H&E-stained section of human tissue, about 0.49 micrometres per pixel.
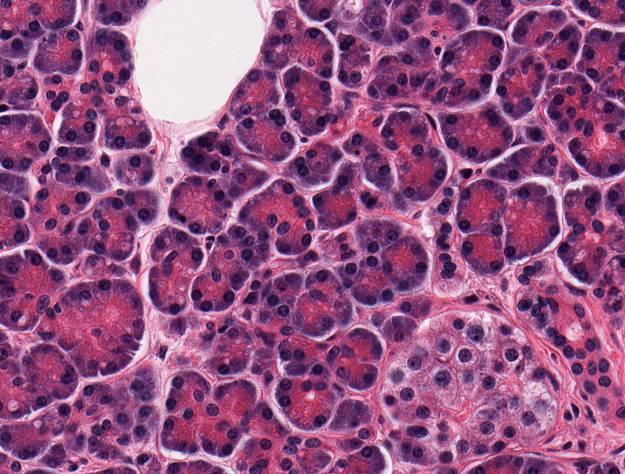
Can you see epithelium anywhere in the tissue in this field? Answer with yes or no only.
Yes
